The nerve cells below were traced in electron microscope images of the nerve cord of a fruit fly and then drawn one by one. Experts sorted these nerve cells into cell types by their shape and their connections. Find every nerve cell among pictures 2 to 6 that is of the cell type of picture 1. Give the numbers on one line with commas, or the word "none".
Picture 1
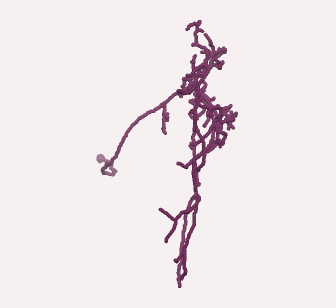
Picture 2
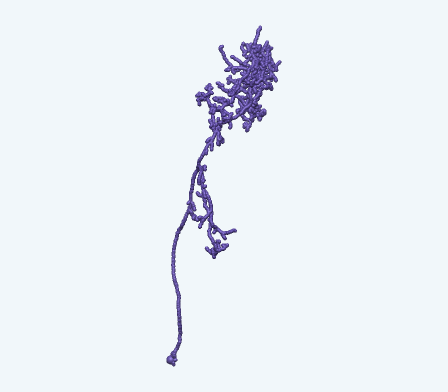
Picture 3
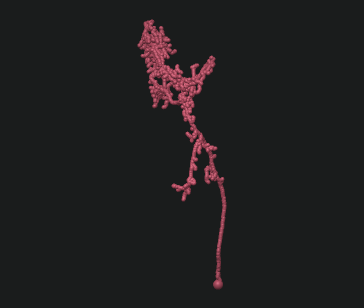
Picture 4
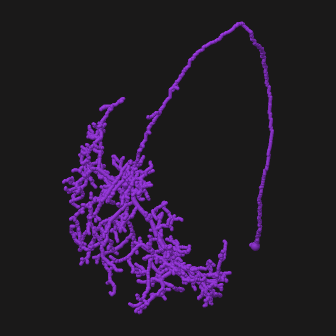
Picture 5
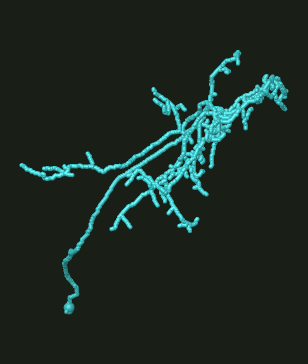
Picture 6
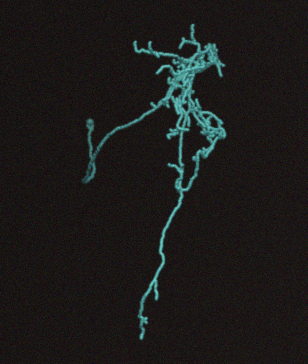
6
